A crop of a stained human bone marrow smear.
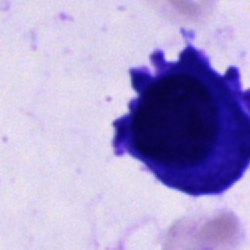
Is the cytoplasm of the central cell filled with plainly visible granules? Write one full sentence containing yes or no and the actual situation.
No, in the cell's cytoplasm no granules are visible.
